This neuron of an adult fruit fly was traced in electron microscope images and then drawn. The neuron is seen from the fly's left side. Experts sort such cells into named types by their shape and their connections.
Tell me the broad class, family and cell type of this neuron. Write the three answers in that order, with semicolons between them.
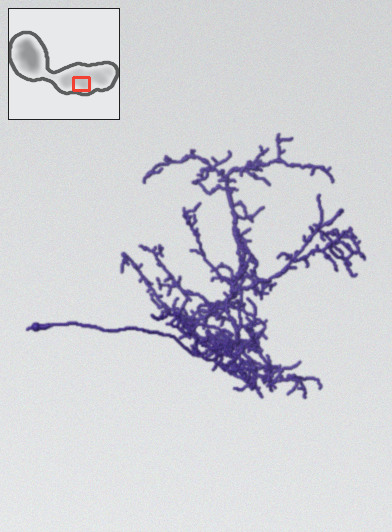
nerve-cord intrinsic neuron; hemilineage 13B; IN13B024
